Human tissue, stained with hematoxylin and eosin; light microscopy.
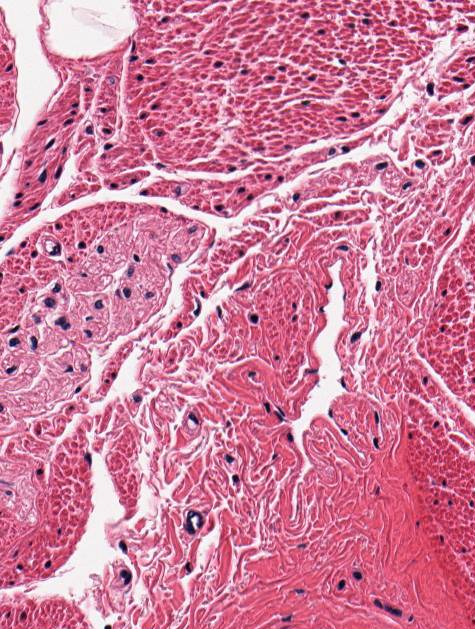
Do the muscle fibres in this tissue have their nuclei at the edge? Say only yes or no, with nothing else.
No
